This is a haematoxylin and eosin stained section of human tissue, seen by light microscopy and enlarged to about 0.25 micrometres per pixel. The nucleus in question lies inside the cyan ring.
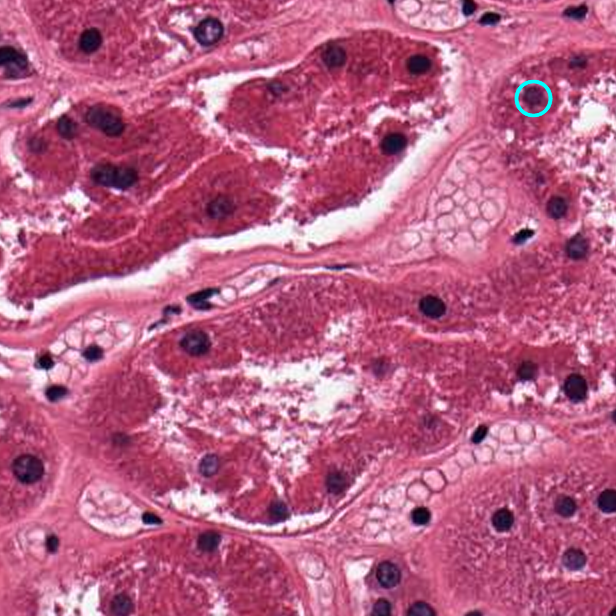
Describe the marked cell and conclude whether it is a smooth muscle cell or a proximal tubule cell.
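The cell forms part of a tubule lining, with the lumen on its right side holding pale, frothy, broken-up material. On its outer side it borders a pale pink, finely fibrous band that separates this tubule from the next one. It is a proximal tubule cell.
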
